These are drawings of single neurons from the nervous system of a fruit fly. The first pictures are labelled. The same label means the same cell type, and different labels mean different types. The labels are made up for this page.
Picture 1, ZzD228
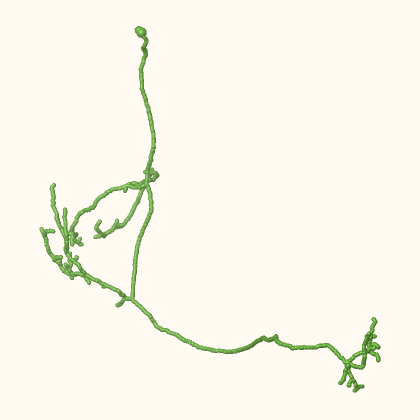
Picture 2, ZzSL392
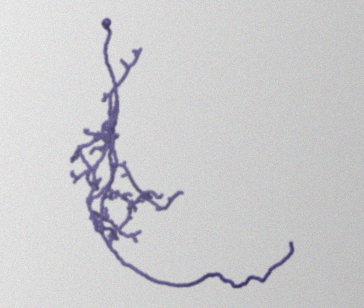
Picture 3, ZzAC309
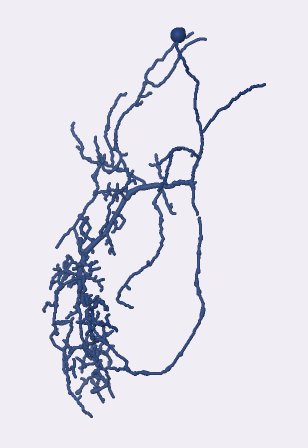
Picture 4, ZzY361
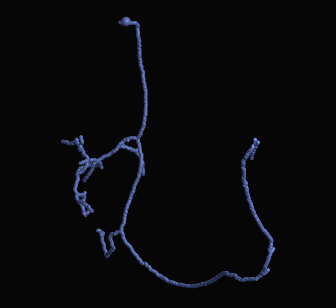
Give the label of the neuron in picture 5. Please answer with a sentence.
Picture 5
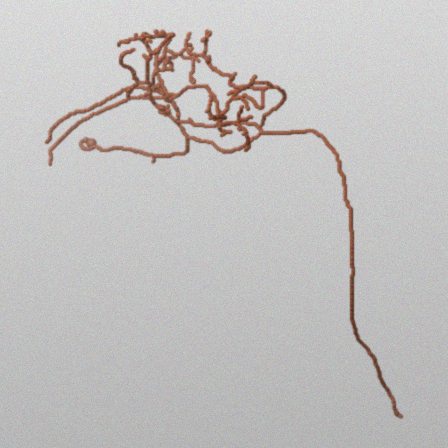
It belongs to ZzSL392.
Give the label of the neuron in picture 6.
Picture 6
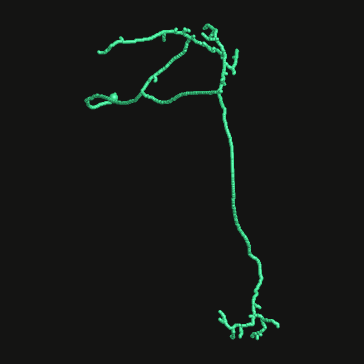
It belongs to ZzD228.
